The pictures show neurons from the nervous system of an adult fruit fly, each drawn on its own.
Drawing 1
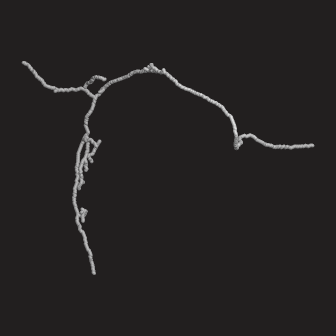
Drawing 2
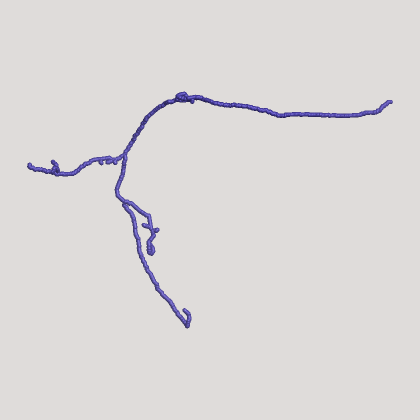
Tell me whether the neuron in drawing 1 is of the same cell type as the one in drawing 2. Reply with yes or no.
yes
